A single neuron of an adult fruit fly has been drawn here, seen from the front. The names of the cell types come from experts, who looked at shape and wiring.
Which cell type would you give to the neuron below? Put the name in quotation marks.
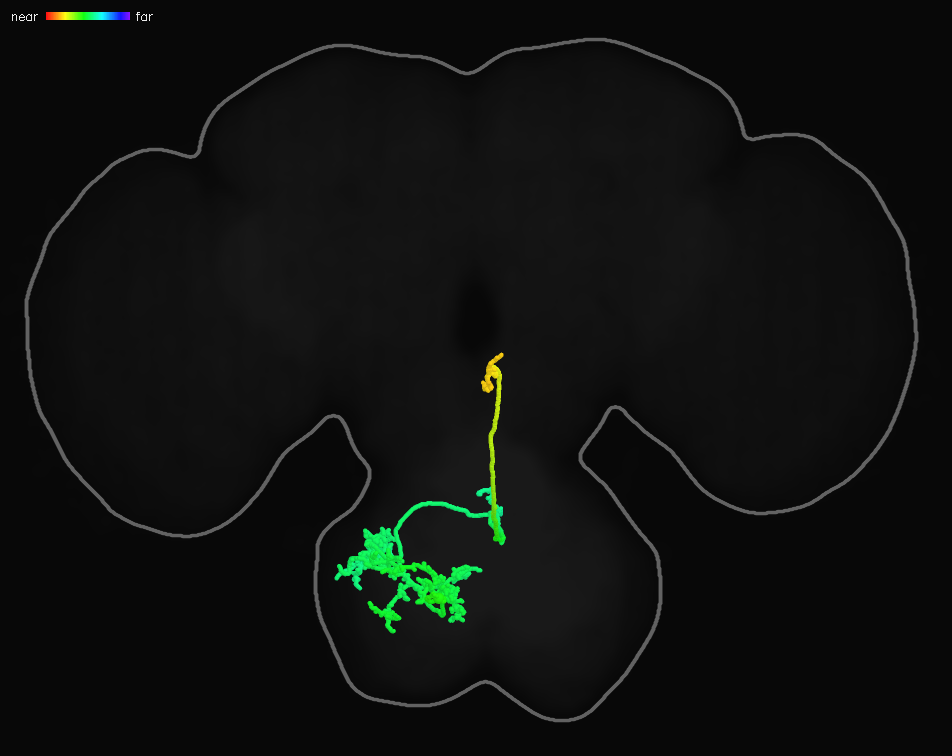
"AN14B012"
